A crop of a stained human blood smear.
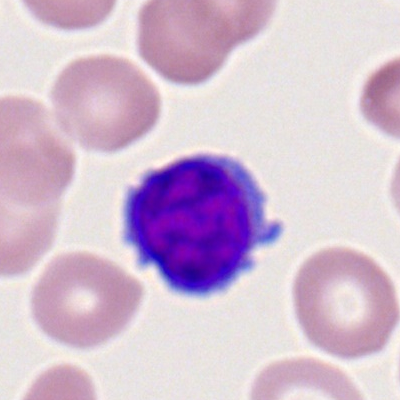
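Lymphocyte with small pointed cytoplasmic projections sticking out from its right edge. Its chromatin is dense, coarsely clumped and stained deep purple, and no nucleolus can be seen in the nucleus. No granules are seen in the cytoplasm.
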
